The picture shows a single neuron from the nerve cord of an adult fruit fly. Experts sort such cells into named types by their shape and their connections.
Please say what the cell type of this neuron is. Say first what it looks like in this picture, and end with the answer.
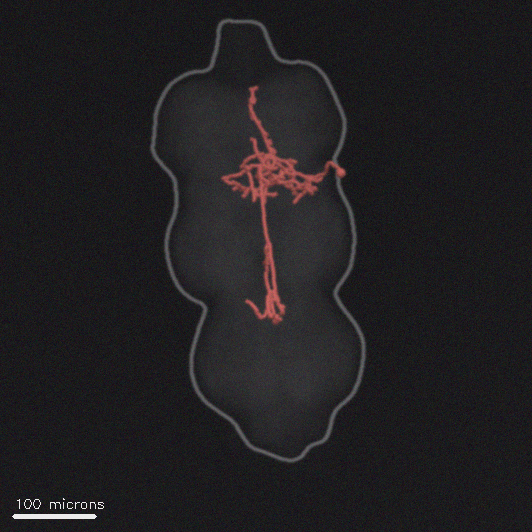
From top to bottom in the picture it spans about 300 microns. As drawn here it is taller than it is wide. It is a nerve-cord intrinsic neuron. It is of cell type IN17A094.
